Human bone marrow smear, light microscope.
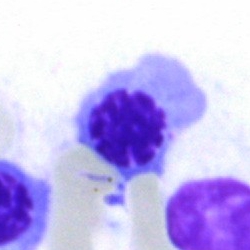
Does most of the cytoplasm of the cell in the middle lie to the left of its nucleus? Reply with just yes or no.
No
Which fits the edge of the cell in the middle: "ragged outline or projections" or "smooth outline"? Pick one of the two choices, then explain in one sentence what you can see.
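Ragged outline or projections. The cell outline is irregular, with a rounded bulge at the upper right.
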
